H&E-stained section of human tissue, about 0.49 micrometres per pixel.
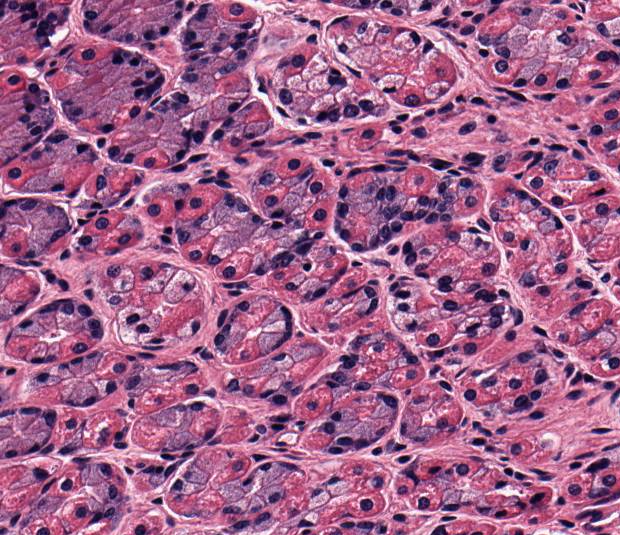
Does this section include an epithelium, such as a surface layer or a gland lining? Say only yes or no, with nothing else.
Yes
